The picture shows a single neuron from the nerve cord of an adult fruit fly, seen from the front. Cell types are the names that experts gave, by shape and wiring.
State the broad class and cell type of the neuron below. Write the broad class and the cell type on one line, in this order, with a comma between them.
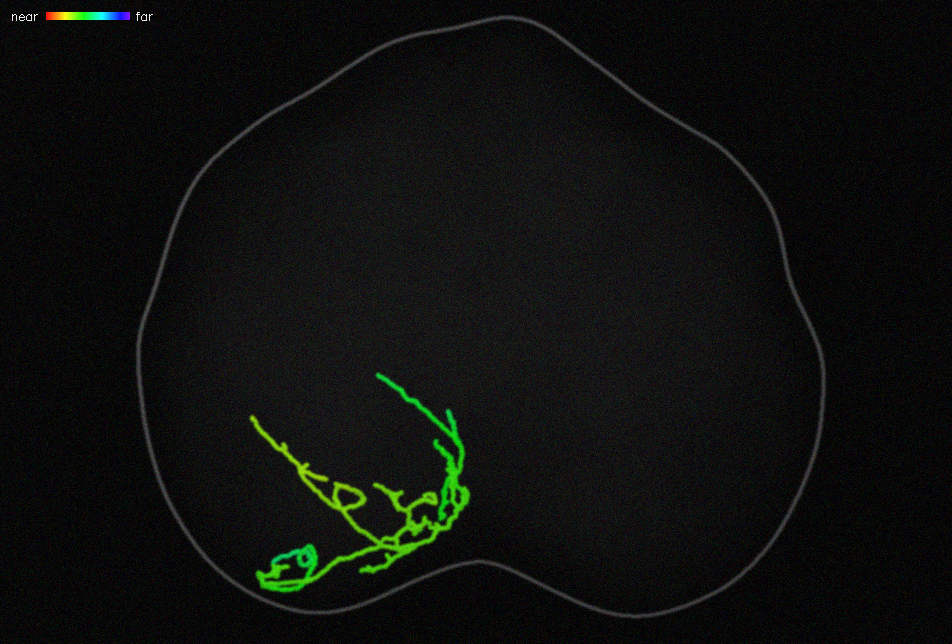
sensory neuron entering the nerve cord, SNxx29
